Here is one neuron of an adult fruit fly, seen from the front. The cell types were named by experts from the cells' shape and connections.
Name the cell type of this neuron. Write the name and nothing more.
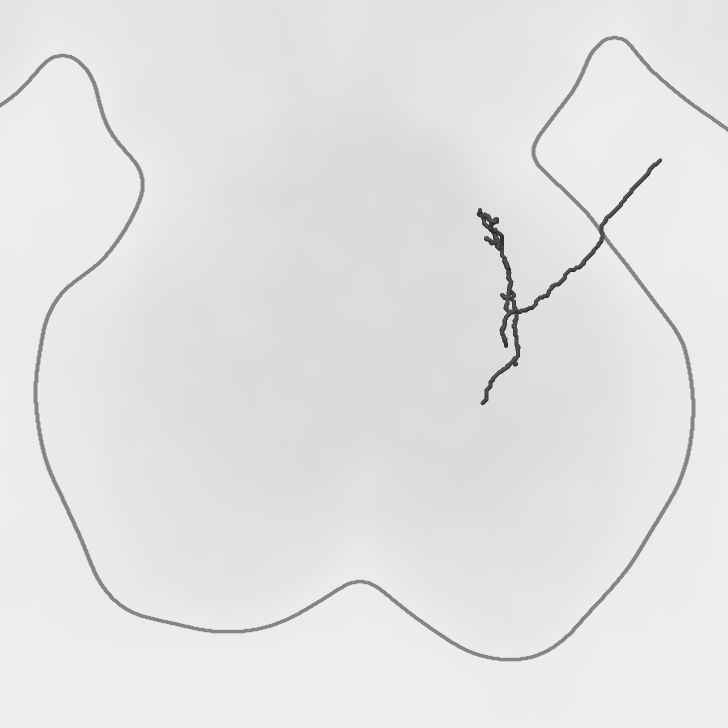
SNta03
